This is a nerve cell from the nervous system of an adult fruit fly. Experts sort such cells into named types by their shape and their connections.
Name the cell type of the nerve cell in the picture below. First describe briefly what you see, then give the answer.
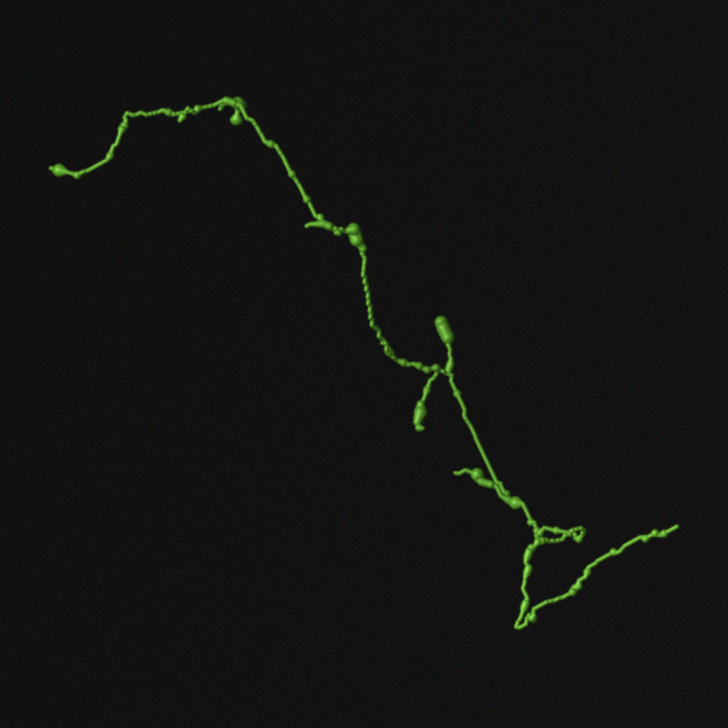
No cell body is drawn. It has a dozen or fewer branch ends. It is a sensory neuron entering the brain. It is of cell type GNG643.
